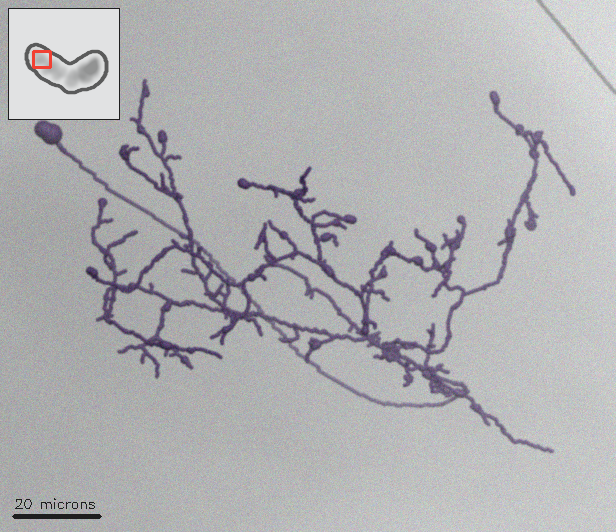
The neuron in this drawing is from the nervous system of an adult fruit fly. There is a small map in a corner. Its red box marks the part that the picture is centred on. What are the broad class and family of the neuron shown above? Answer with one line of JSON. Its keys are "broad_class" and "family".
{"broad_class": "nerve-cord intrinsic neuron", "family": "hemilineage 12B"}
